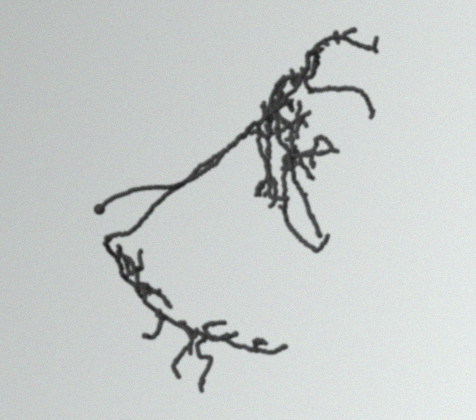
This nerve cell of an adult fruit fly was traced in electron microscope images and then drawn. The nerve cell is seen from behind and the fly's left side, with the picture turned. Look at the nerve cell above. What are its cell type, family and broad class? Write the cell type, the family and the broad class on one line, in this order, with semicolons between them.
AVLP485; hemilineage VPNp&v1_posterior; central-brain intrinsic neuron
